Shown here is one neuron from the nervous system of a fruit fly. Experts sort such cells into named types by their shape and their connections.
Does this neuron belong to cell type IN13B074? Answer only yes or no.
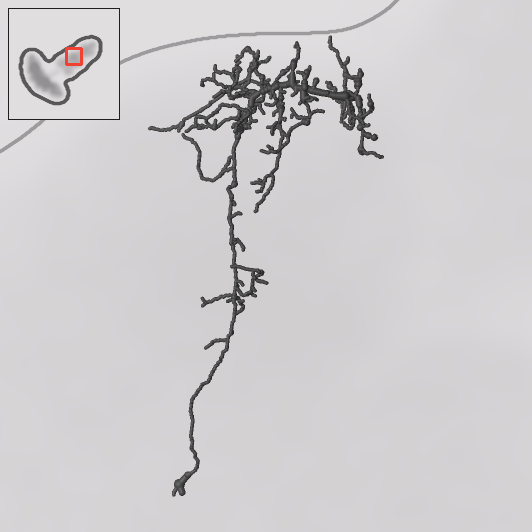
yes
